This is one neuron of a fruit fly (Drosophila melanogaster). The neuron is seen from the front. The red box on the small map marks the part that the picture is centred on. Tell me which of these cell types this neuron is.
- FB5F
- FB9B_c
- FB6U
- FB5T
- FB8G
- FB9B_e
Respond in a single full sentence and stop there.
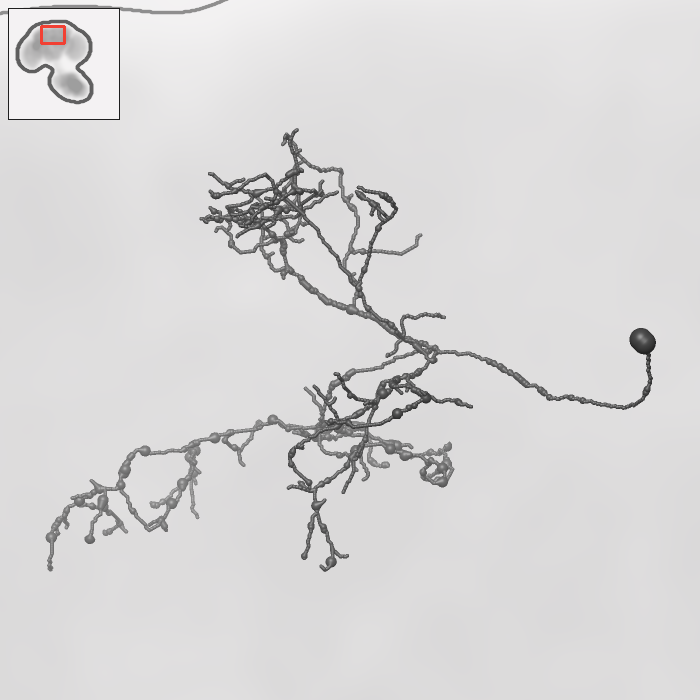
It is FB5T that is the cell type of the neuron.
